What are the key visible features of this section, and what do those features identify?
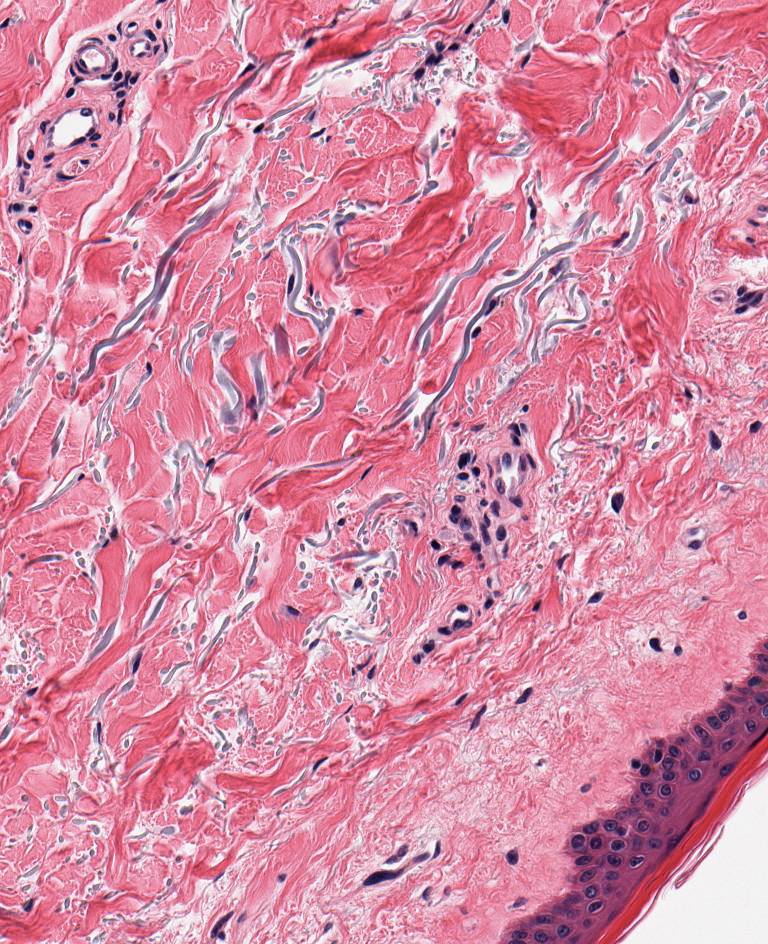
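Epidermis, thin with a flat lower border and no prominent rete ridges, lies only along the lower right edge; the rest is dermis. Wavy grey-blue fibres lie among pink collagen bundles. Dark round nuclei cluster around small central vessels. This is skin of the lower leg.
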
